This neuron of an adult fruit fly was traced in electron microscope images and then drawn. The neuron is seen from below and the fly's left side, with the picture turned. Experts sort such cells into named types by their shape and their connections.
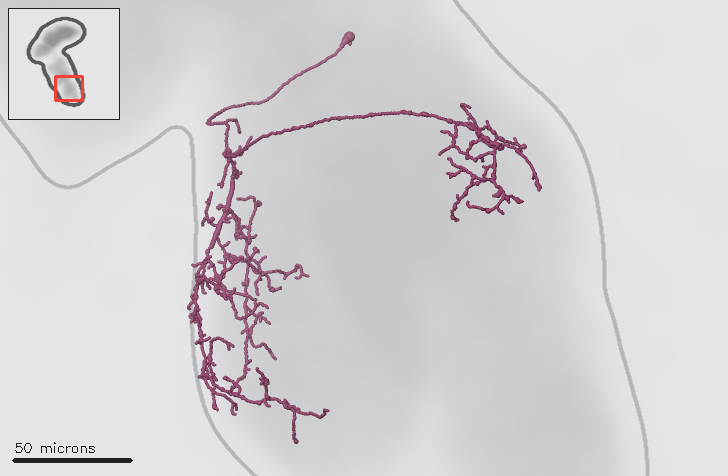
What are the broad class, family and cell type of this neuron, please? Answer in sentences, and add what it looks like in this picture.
This is a nerve-cord intrinsic neuron. Its family is hemilineage 01A. The cell type is IN01A042. Its cell body lies at the top of the picture. By the scale bar it is about 180 microns tall in this view. The picture shows dozens of branch ends.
